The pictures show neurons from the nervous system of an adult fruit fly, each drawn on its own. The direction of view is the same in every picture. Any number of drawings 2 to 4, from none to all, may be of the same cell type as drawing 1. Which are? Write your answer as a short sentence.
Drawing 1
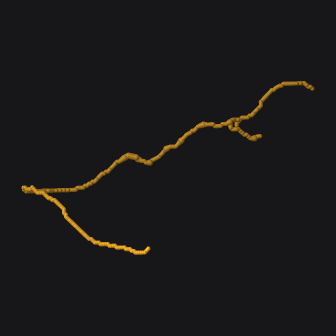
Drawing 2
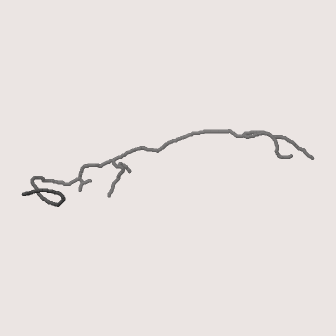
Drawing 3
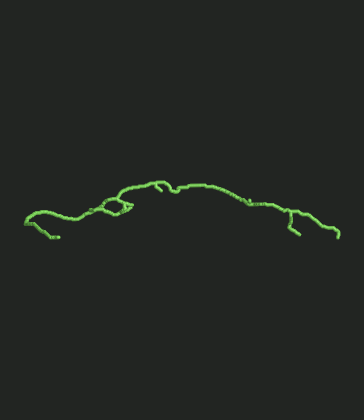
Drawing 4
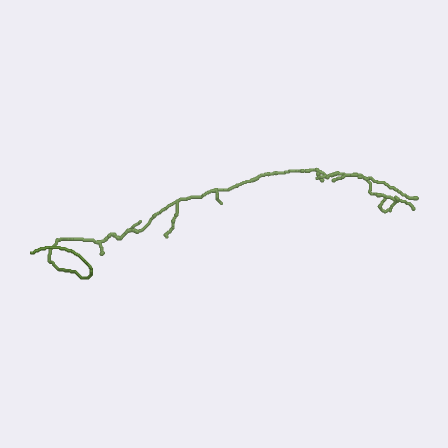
Drawing 2, drawing 3 and drawing 4 are of the same cell type.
